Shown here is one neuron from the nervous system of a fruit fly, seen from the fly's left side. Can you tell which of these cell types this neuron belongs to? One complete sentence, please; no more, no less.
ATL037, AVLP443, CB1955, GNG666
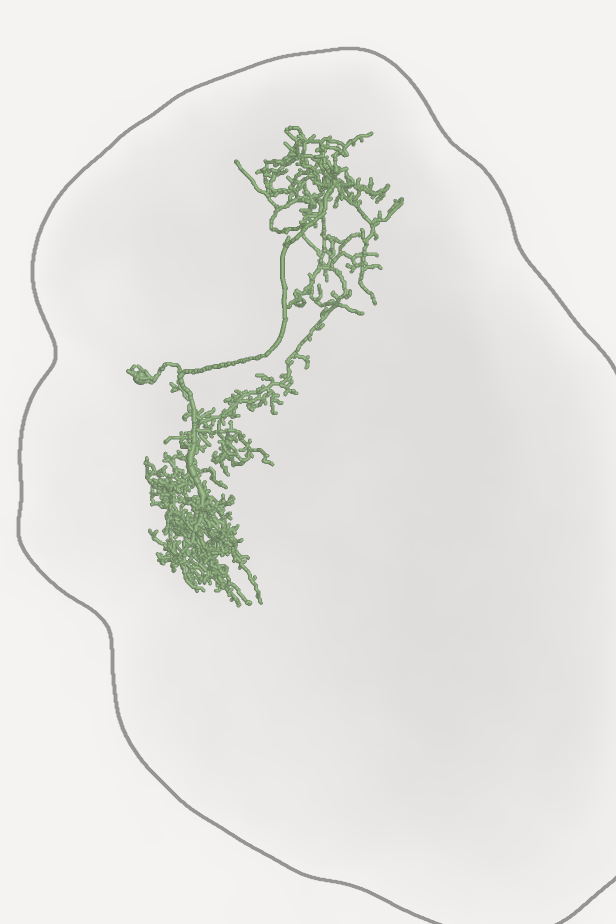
The cell type held by this neuron is AVLP443.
